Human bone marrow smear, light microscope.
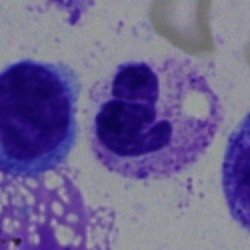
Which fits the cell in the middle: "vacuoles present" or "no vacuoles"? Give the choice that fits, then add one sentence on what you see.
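Vacuoles present. A single round clear vacuole lies in the upper right part of the cytoplasm.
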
